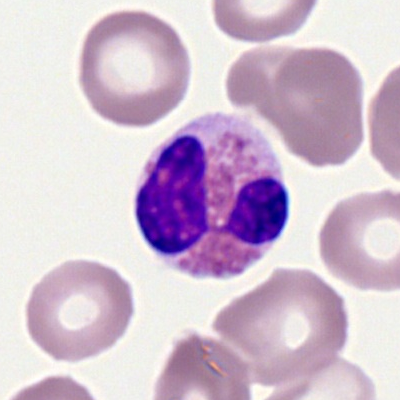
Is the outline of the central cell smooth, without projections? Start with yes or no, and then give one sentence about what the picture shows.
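Yes. The cell has a round, smooth outline.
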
